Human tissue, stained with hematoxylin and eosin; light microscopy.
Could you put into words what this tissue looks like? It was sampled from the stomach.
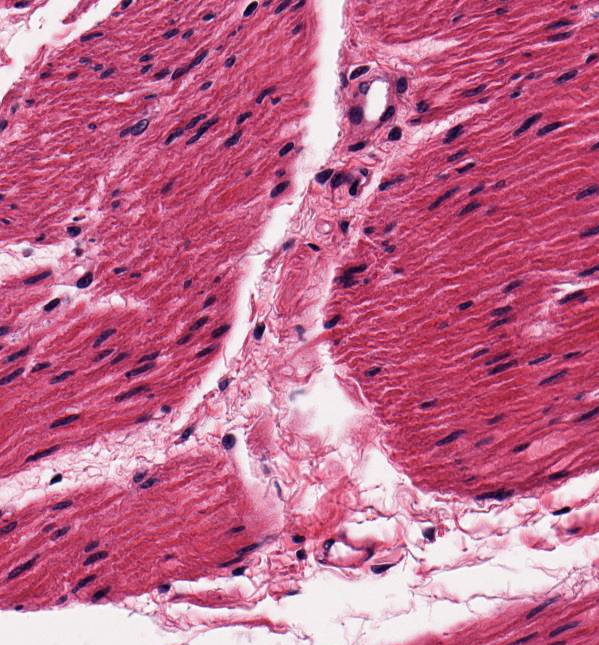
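Large bundles of muscle fibres are separated by pale, loose connective tissue and empty clefts. Within each bundle the fibres run roughly parallel. Nuclei are single, oval to elongated and central. Near the top centre, the septum holds a small thin-walled vessel with an open lumen.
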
